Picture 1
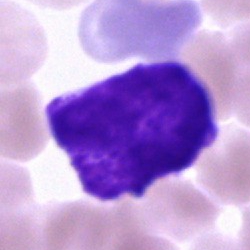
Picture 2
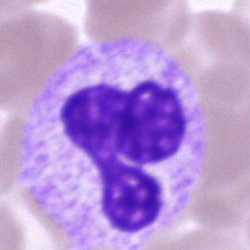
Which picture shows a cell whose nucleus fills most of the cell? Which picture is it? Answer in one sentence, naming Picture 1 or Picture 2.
The nucleus occupies most of the cell in picture 1.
